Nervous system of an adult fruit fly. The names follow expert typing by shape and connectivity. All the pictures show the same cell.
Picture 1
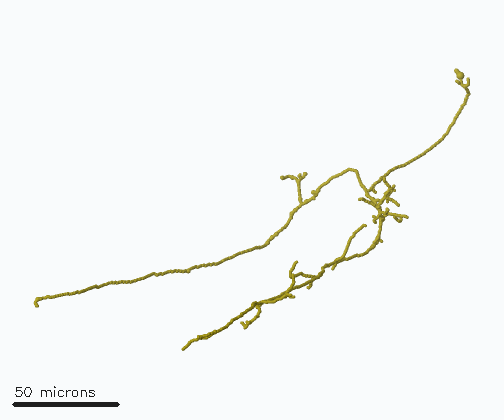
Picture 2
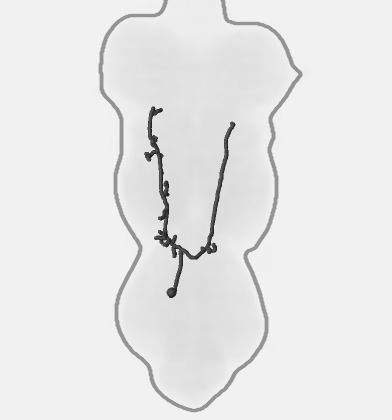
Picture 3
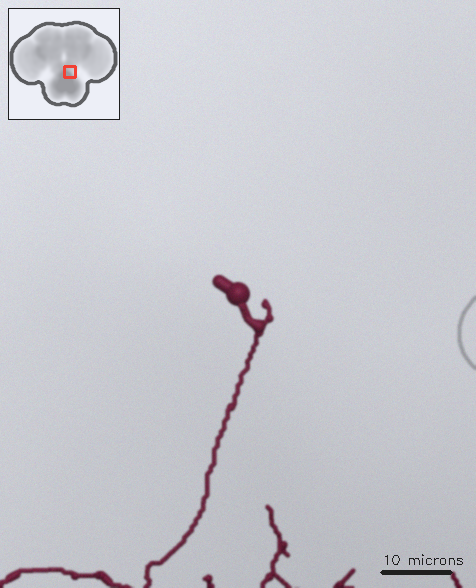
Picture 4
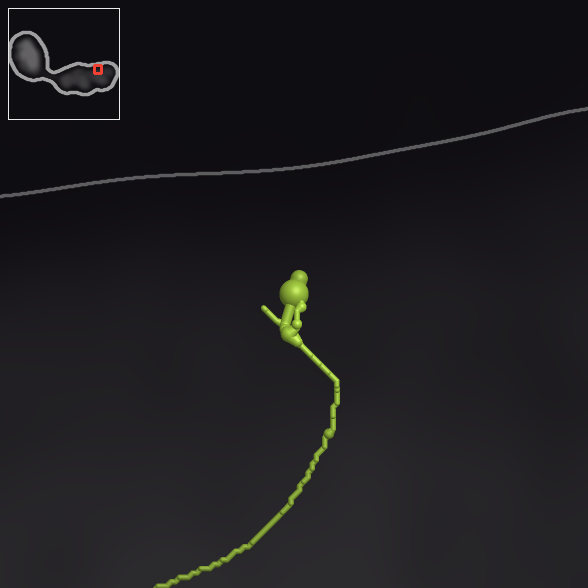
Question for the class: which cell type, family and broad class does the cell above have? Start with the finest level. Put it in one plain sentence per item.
Type IN07B096_a of hemilineage 07B, a nerve-cord intrinsic neuron.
